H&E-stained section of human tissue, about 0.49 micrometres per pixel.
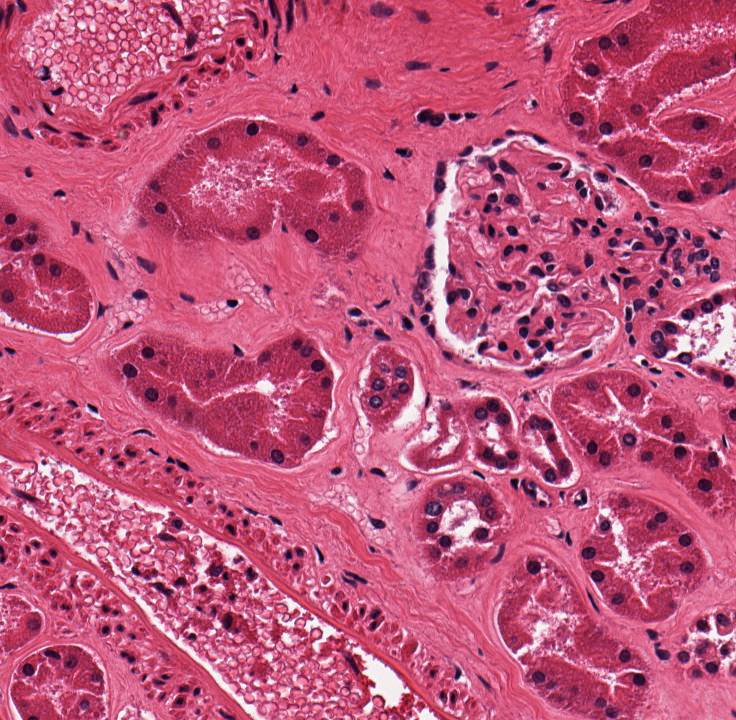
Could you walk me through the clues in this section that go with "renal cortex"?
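What you are looking at is renal cortex.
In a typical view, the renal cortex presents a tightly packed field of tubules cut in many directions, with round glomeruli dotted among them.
In keeping with that, a single glomerulus lies in the upper right part of the field, just right of centre, and just below and to its left sits a group of smaller tubules with fewer, smaller lining cells. Mainly along the left side of the tuft, a clear crescent of Bowman's space separates the glomerular tuft from its capsule. Across the lower left of the field, a large vessel packed with red blood cells runs diagonally.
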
